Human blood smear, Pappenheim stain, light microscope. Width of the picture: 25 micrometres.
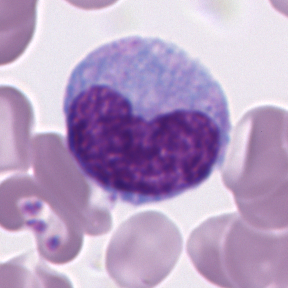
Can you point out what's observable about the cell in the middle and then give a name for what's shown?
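Nearly round: that is how the outline strikes me. The nucleus I'd call kidney-shaped, notched in its upper edge, and it sits in the lower half of the cell. Around it the cytoplasm looks pale greyish-blue. My answer: monocyte.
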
